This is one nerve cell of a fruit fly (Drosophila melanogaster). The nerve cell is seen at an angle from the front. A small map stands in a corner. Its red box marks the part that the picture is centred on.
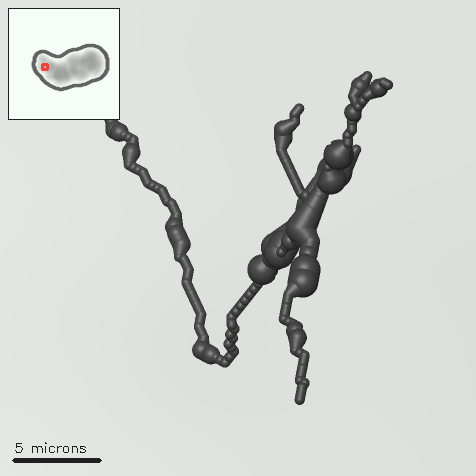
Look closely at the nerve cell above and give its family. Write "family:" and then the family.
family: class mechanosensory tactile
